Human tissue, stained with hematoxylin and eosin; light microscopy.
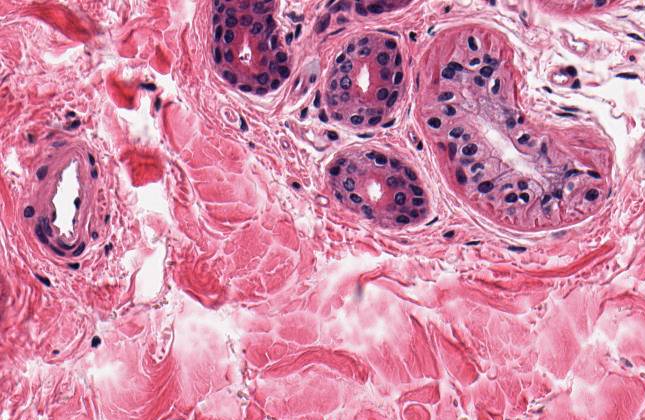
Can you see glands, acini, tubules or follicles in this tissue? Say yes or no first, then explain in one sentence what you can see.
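Yes. Cross-sections of small tubules cluster in the upper centre and upper right of the field, while the lower half is dense connective tissue.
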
